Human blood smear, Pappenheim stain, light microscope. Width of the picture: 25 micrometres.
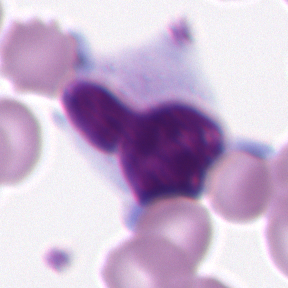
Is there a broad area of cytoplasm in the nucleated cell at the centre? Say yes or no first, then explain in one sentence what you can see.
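Yes. Abundant cytoplasm spreads mainly above the nucleus.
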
